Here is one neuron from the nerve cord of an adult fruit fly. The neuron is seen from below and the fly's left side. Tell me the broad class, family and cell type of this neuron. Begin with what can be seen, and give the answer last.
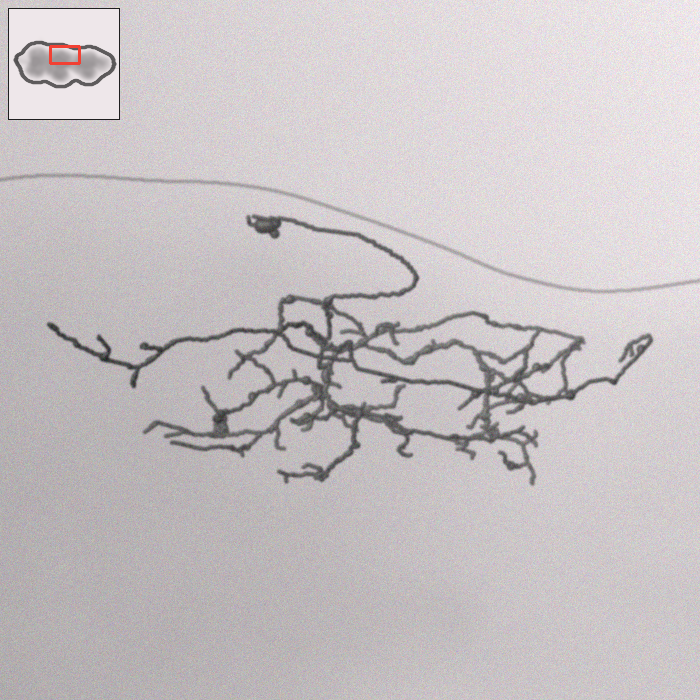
The picture shows dozens of branch ends. As drawn here it is wider than it is tall. This is a nerve-cord intrinsic neuron. Its family is hemilineage 11B. Its cell type is IN11B023.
